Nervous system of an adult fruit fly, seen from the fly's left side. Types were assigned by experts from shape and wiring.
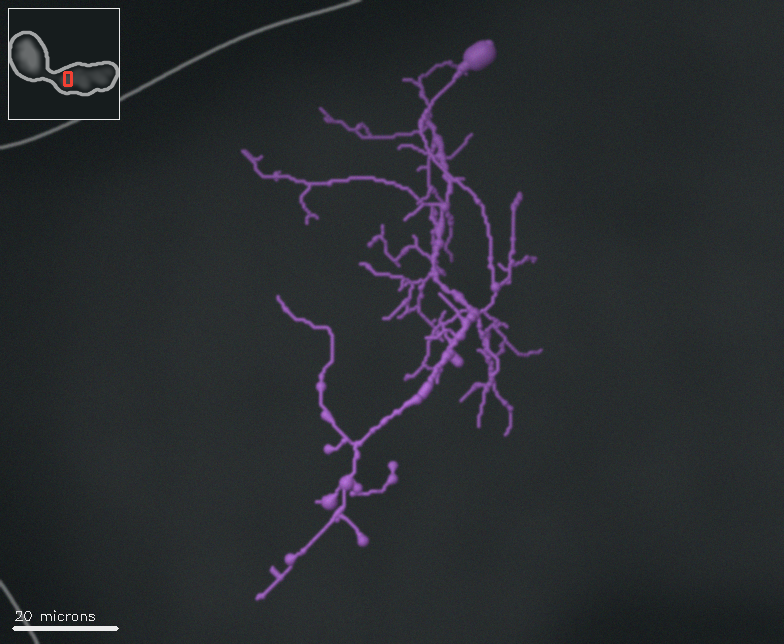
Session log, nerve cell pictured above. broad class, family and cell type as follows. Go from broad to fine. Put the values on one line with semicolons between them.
nerve-cord intrinsic neuron; hemilineage 19A; IN19A102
